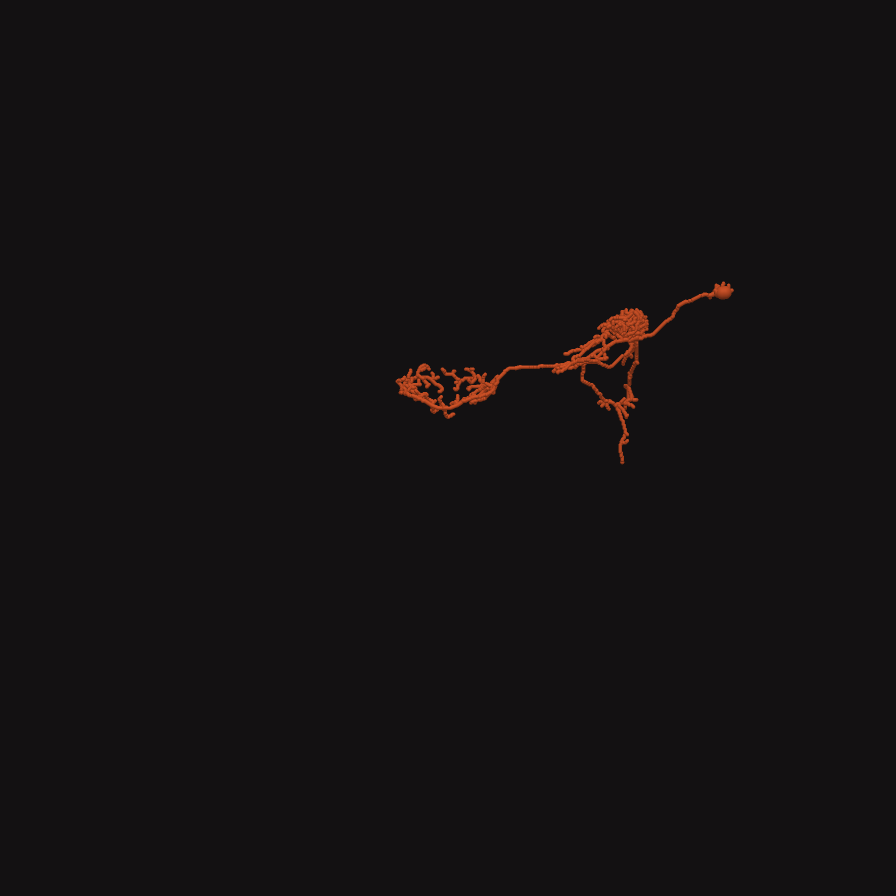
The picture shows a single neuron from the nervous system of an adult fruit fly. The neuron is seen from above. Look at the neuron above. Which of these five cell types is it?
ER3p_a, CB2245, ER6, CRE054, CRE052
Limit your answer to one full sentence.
The cell type ER6 includes this neuron.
